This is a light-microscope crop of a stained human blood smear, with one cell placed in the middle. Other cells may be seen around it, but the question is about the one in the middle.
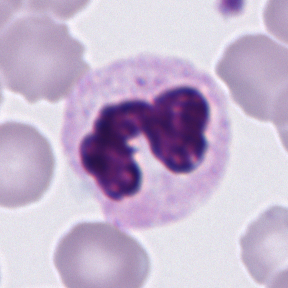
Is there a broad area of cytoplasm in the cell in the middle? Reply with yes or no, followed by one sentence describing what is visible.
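Yes. The cytoplasm is plentiful and pale pink.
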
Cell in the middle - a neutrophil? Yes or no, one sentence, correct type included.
Yes, the cell occupying the middle of the crop is a neutrophil.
